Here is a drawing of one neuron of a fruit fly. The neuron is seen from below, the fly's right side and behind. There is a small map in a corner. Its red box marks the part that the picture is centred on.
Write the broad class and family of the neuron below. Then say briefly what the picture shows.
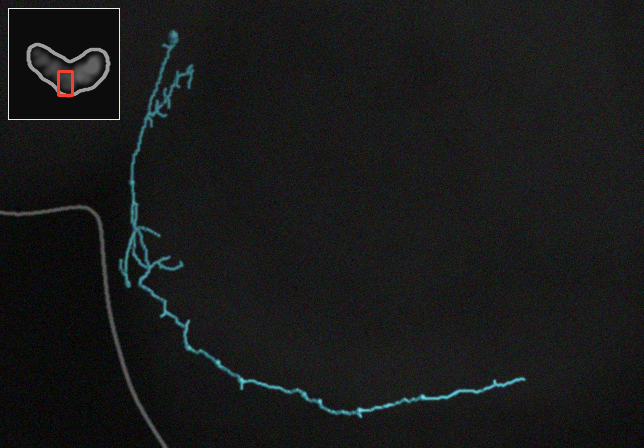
It is an optic-lobe intrinsic neuron. Its family is Cm. In this view it is about as wide as it is tall.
